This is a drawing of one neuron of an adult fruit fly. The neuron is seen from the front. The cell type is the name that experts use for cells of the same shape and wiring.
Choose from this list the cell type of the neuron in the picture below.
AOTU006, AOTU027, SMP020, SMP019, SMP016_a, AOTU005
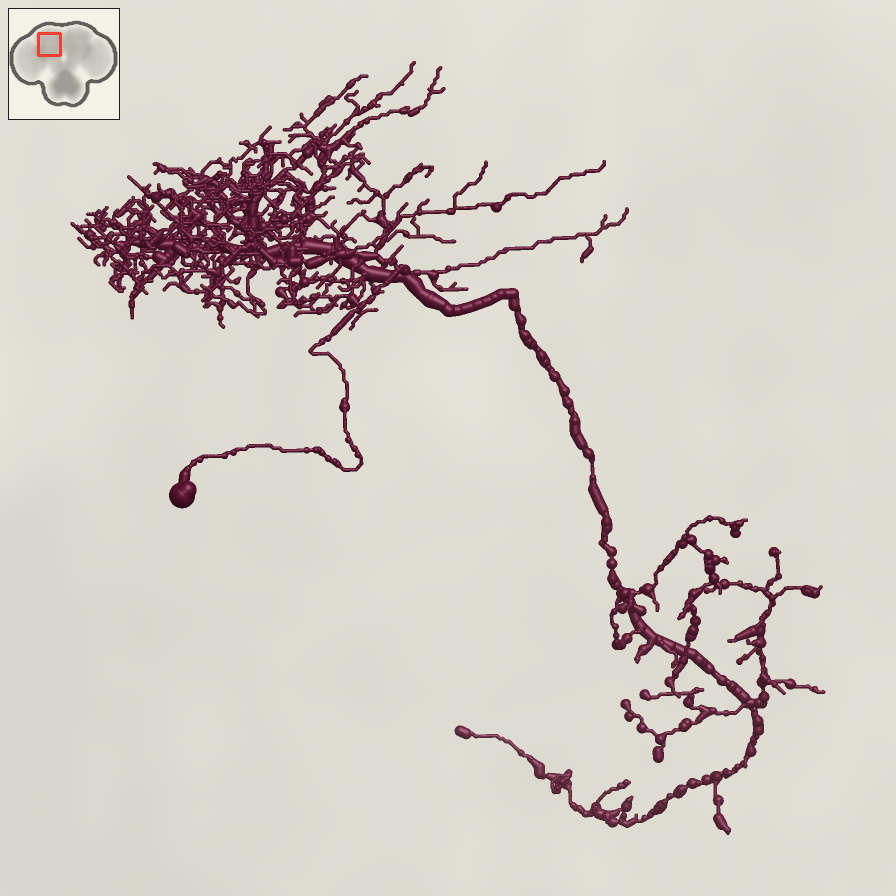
AOTU027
